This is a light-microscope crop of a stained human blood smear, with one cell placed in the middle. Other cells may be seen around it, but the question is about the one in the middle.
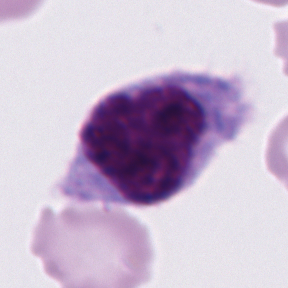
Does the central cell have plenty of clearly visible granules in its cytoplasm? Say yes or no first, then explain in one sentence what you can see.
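No. The cytoplasm holds no distinct granules.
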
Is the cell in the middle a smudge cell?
no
